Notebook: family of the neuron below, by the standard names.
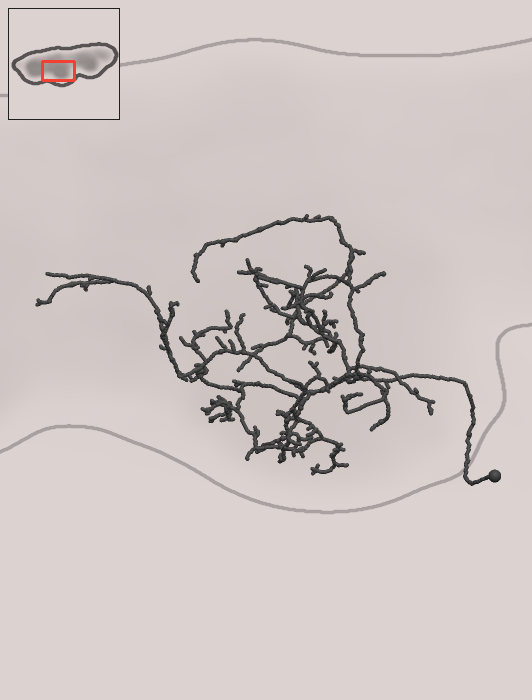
hemilineage 20A.22A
